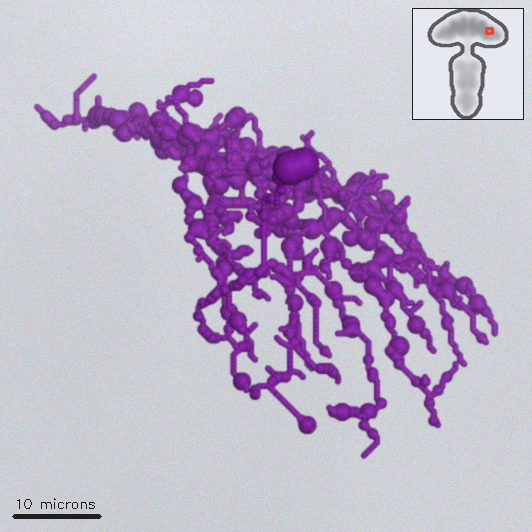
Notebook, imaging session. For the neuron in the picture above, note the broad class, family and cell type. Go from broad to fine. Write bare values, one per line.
optic-lobe intrinsic neuron
Pm
Pm7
